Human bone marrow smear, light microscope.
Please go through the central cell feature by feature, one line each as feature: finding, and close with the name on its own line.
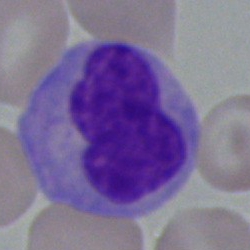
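Outline: roughly round and smooth
Nuclear shape: irregular, with a notch on its left side
Nuclear position: off-centre to the right, leaving a broader band of cytoplasm on the left
Granules: none distinct in the cytoplasm
Cell type: monocyte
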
